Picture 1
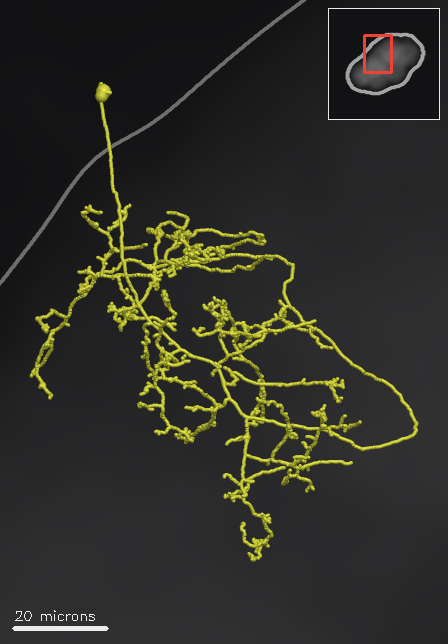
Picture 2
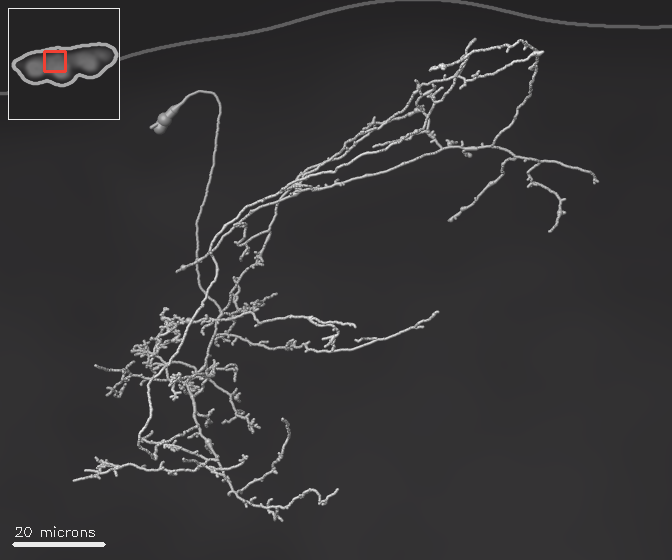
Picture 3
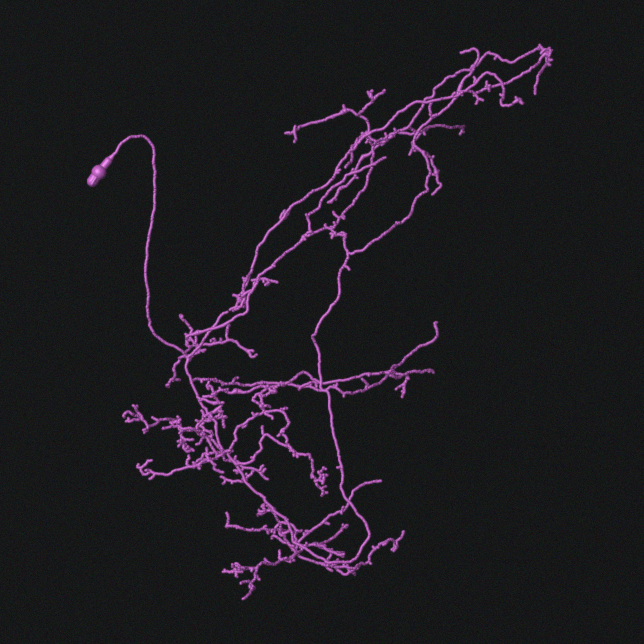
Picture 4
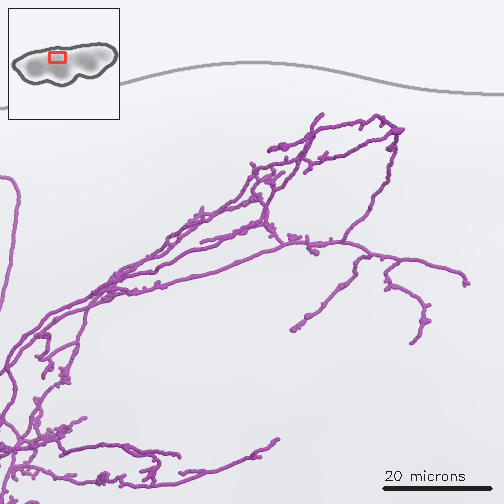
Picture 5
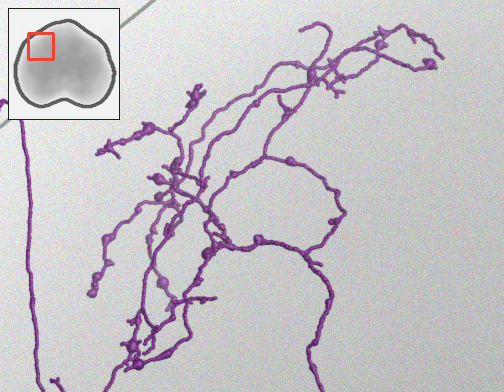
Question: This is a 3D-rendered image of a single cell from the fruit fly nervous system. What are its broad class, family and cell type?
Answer: nerve-cord intrinsic neuron; hemilineage 17A; IN17A113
